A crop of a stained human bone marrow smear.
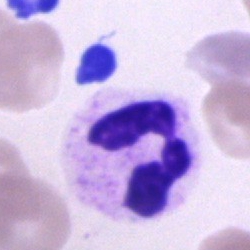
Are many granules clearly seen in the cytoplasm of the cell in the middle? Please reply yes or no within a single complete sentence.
Yes, there are many visible granules in its cytoplasm.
